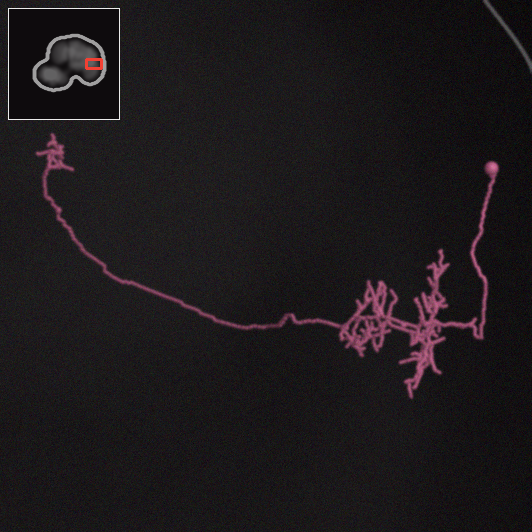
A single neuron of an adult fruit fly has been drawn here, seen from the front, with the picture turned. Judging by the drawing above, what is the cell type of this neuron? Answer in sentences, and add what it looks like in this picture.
The cell type is TmY10. This is an optic-lobe intrinsic neuron. Dozens of branch ends can be seen. As drawn here it is wider than it is tall.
